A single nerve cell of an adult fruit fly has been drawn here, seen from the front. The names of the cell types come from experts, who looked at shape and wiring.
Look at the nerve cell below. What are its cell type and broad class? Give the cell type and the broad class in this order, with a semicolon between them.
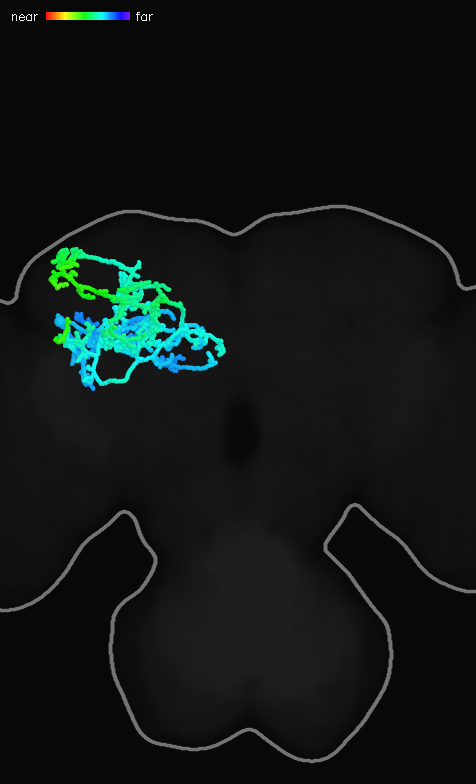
PLP094; central-brain intrinsic neuron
